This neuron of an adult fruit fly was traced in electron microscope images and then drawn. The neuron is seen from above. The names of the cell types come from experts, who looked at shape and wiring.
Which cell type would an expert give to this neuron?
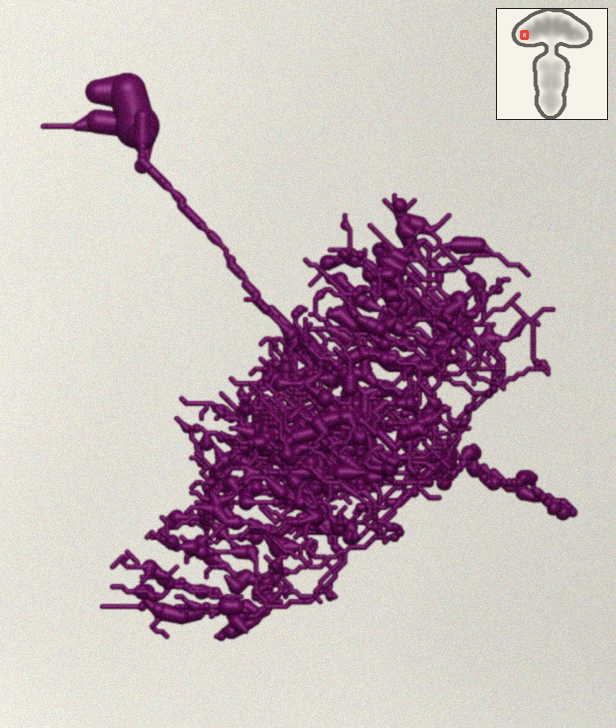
Pm3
